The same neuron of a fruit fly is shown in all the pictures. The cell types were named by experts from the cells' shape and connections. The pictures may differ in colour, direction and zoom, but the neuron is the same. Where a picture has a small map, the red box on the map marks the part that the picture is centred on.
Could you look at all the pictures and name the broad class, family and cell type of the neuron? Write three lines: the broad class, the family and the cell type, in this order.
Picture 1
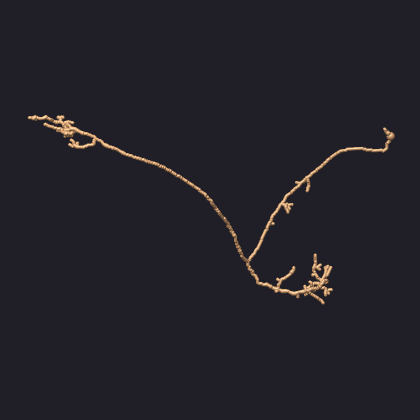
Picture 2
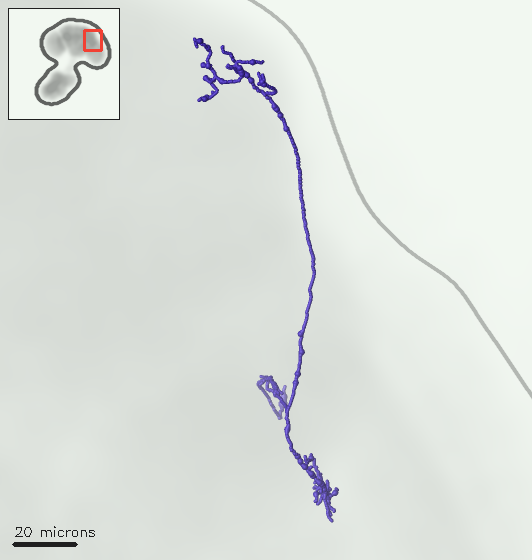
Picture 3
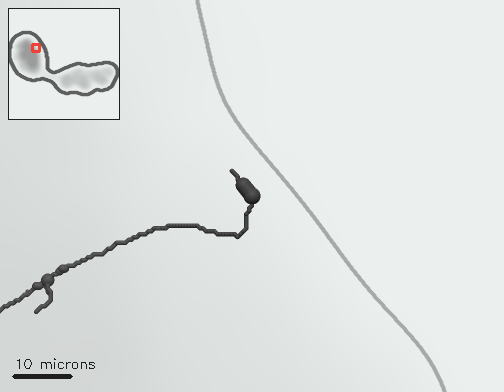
visual projection neuron
hemilineage VPNd2
LC10a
